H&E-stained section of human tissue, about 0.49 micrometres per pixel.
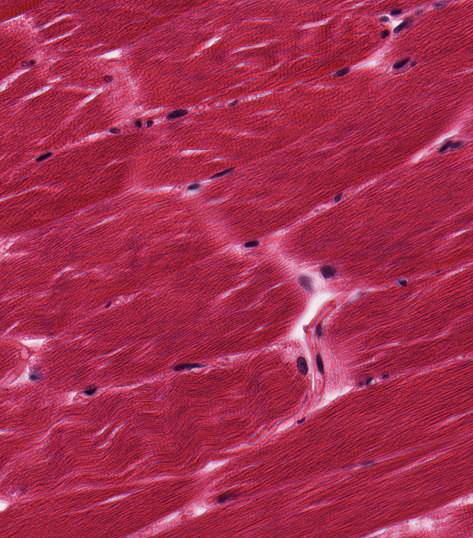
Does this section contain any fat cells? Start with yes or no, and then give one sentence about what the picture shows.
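No. No fat cells are present anywhere in the field.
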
